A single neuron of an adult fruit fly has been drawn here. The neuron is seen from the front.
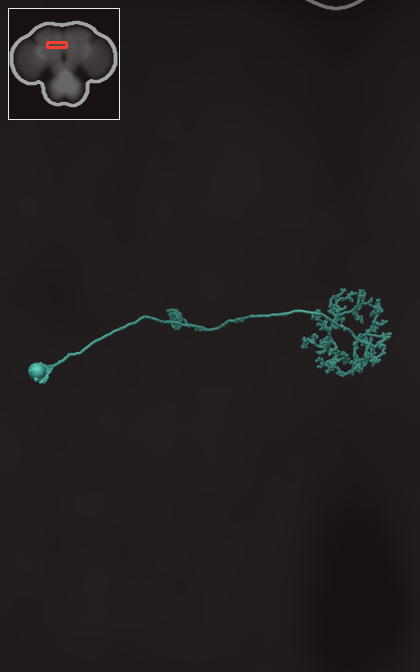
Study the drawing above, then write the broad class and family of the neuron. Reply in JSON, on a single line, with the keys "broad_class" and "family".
{"broad_class": "central-brain intrinsic neuron", "family": "hemilineage EBa1"}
